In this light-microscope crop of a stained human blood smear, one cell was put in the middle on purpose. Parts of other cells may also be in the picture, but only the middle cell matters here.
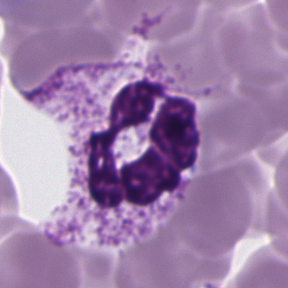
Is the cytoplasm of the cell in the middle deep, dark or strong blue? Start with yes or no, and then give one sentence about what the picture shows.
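No. The cytoplasm is plentiful and very pale, nearly colourless with a faint pink tinge.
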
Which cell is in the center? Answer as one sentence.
The target cell in the middle of the crop is a segmented neutrophil.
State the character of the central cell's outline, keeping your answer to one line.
Projections or ragged segments give this cell an irregular rather than smooth border.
